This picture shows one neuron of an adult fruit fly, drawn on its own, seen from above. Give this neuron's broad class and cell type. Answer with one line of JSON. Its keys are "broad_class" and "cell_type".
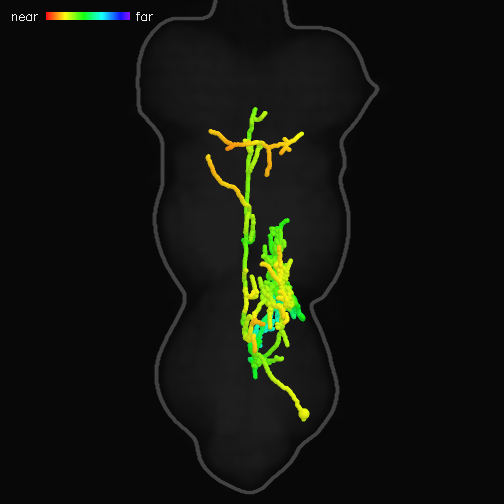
{"broad_class": "nerve-cord intrinsic neuron", "cell_type": "INXXX133"}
